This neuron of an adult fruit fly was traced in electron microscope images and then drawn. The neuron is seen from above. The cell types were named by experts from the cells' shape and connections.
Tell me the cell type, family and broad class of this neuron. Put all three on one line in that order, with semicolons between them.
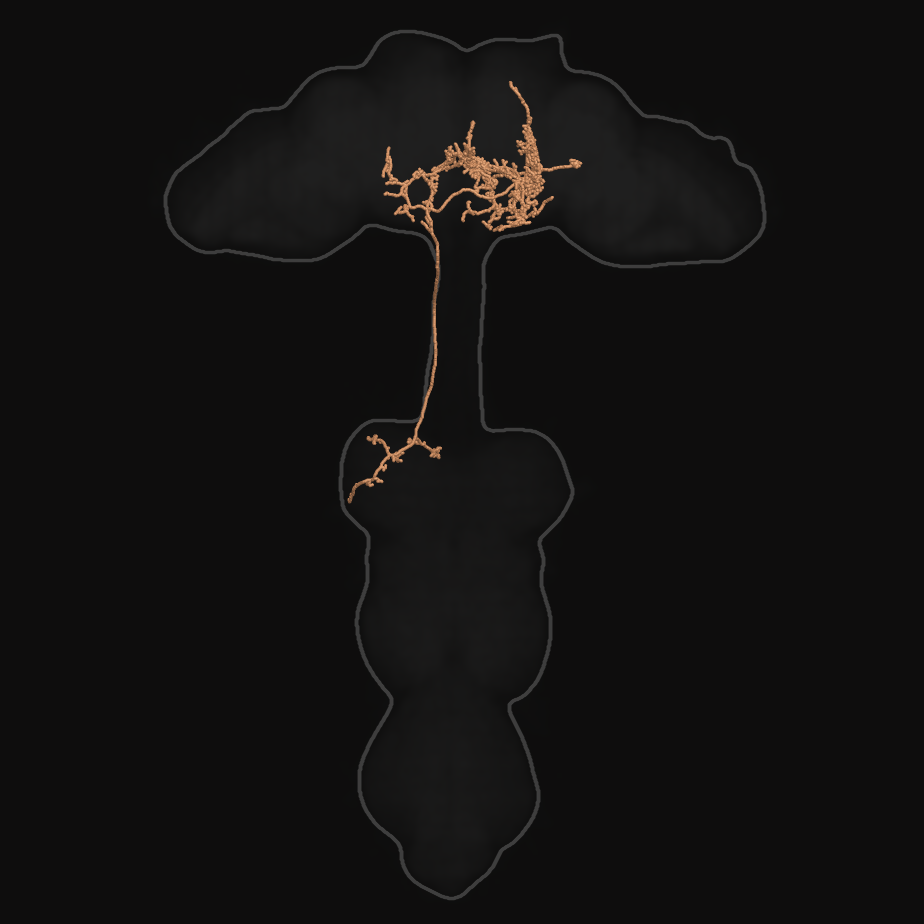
DNge027; DNge; descending neuron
